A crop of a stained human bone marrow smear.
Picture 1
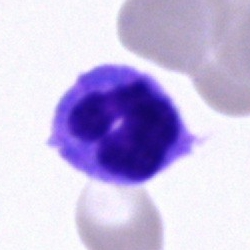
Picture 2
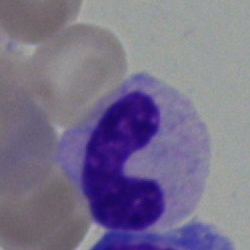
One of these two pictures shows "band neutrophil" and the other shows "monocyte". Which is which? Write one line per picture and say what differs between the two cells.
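Picture 1: monocyte. The nucleus fills most of the cell.
Picture 2: band neutrophil. The cytoplasm is plentiful and pale lilac.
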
